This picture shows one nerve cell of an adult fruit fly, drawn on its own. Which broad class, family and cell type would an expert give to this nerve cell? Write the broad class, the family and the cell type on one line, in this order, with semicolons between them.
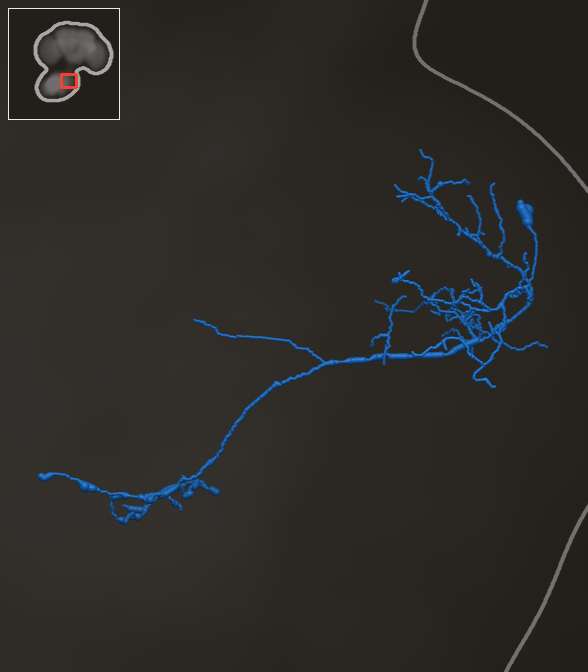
nerve-cord intrinsic neuron; hemilineage 19A; IN19A087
